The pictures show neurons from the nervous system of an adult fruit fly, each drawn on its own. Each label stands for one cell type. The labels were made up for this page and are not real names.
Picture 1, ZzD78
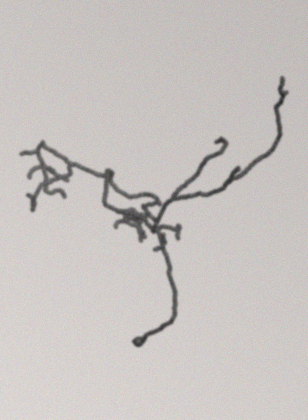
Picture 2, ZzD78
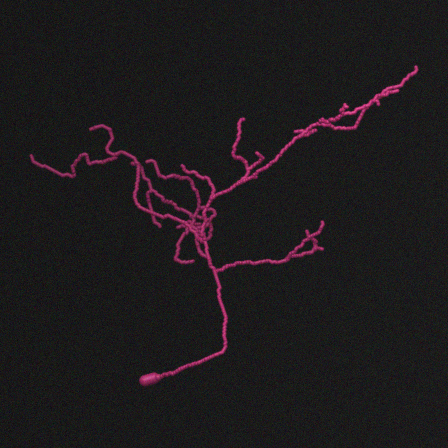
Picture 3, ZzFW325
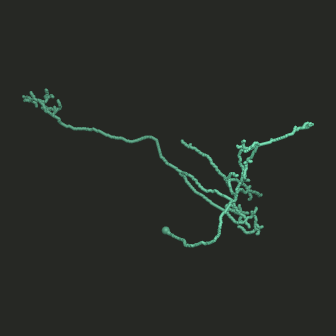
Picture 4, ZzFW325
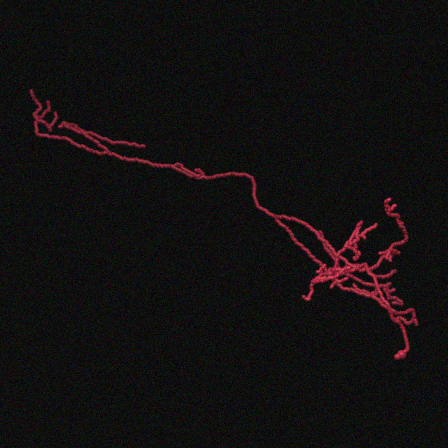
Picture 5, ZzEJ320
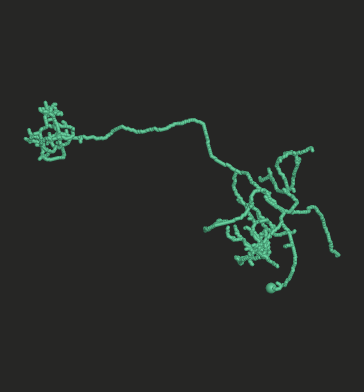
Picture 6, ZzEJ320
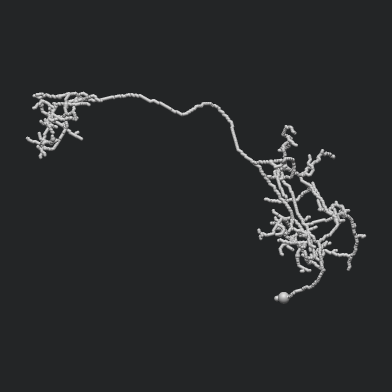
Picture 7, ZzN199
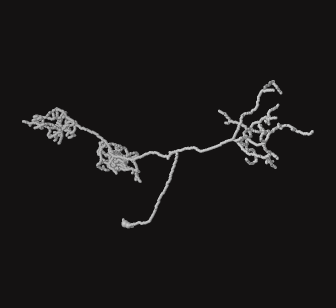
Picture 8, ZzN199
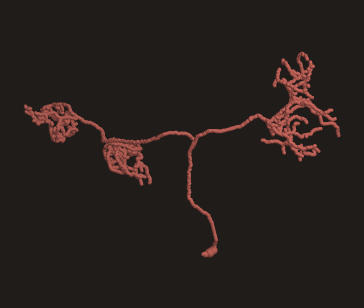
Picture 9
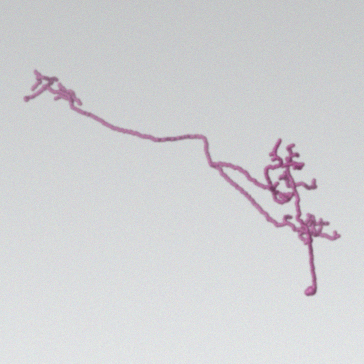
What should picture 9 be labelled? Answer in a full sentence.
It belongs to ZzFW325.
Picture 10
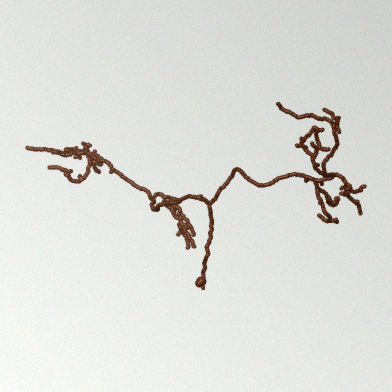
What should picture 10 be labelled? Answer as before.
It belongs to ZzN199.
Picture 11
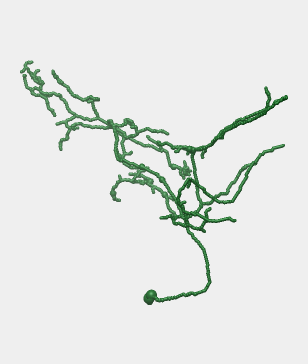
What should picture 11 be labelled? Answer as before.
It belongs to ZzD78.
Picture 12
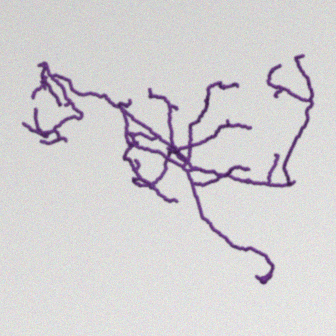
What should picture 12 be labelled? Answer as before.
It belongs to ZzD78.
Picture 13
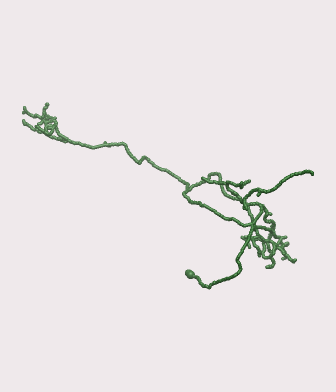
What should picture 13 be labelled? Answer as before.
It belongs to ZzFW325.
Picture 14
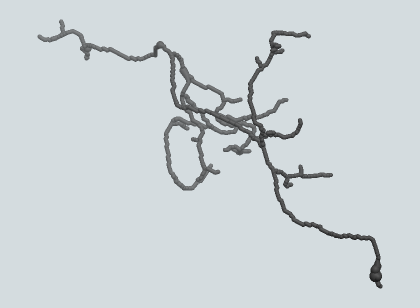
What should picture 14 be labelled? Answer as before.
It belongs to ZzD78.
